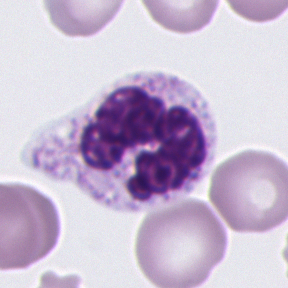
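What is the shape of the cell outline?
Roughly round, but drawn out into a tapering extension on the left side.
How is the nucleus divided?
Into several lobes lying in a bent chain.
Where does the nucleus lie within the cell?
Toward the right side, leaving more cytoplasm on the left.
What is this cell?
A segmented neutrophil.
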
